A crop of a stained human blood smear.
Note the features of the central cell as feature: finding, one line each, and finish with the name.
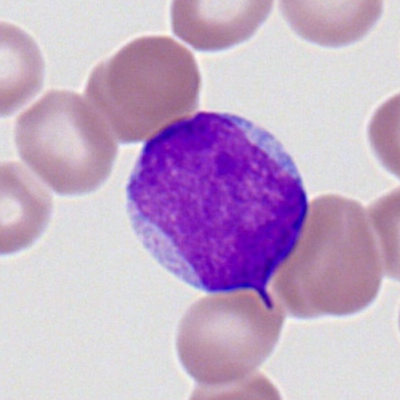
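Proportion: nucleus fills most of the cell
Chromatin: finely textured purple, no coarse dark blocks
Cytoplasm: scant pale blue rim, widest at the lower left
Outline: small pointed tail projecting from the bottom edge
Name: myeloblast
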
